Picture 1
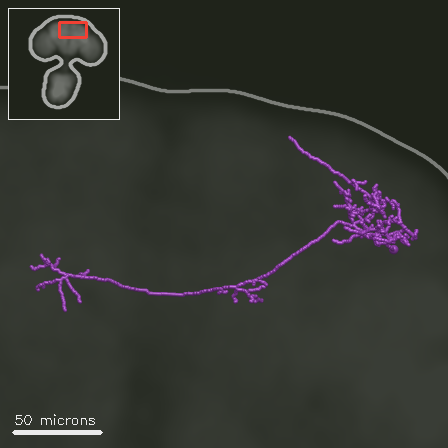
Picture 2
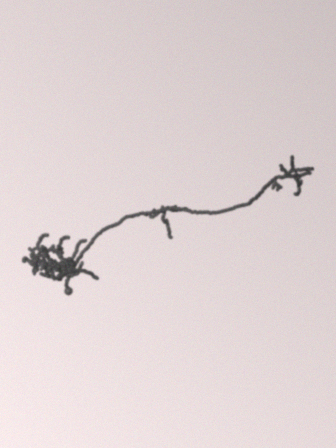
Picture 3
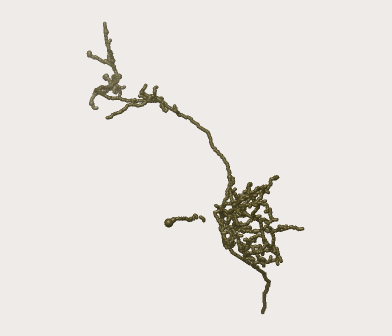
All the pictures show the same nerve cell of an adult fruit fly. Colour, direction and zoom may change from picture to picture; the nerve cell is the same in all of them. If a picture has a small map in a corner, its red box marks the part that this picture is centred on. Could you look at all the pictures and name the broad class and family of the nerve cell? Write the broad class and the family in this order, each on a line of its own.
central-brain intrinsic neuron
hemilineage AOTUv4_dorsal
